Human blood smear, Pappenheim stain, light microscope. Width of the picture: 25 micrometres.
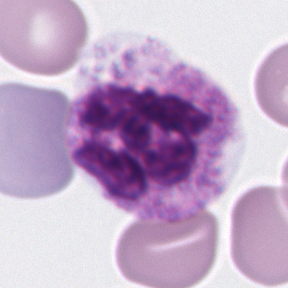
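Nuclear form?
Several separate lobes.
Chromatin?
Dark purple, coarsely clumped.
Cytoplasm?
Plentiful, pale pinkish, with fine pink-violet granules scattered throughout.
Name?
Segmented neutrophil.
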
